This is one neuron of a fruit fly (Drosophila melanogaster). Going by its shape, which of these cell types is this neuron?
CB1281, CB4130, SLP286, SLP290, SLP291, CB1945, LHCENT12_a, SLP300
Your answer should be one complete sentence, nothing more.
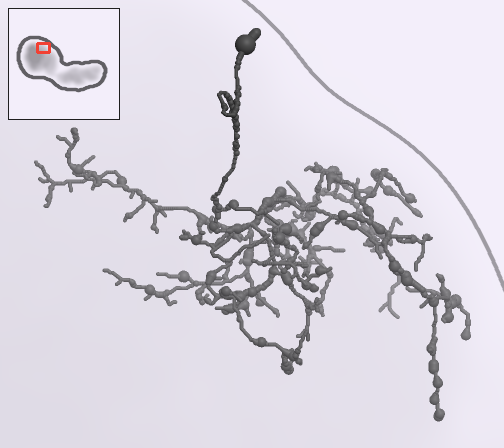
Belonging to the cell type CB1945 is this neuron.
